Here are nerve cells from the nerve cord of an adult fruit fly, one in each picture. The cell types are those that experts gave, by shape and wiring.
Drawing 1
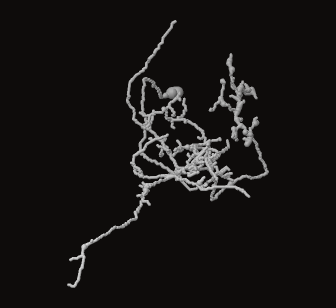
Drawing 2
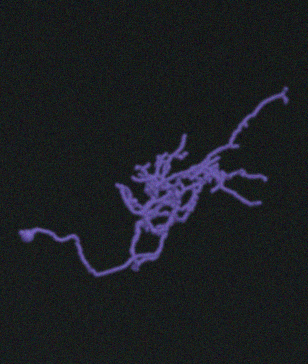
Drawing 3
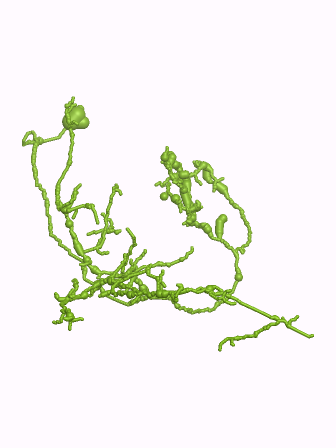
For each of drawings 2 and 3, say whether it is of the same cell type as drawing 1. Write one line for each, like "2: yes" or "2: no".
2: no
3: yes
